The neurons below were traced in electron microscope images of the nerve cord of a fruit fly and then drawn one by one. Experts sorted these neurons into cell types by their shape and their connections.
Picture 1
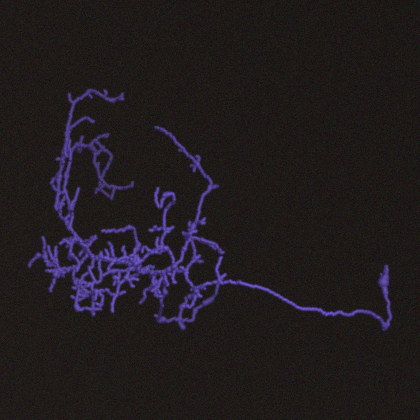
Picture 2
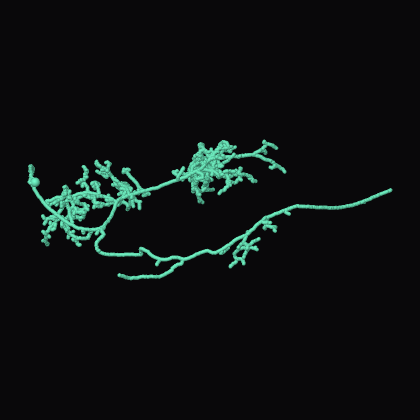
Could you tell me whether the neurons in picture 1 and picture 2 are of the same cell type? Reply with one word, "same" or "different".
different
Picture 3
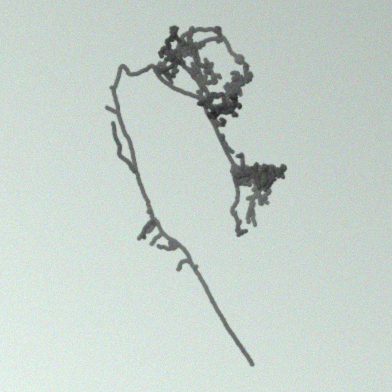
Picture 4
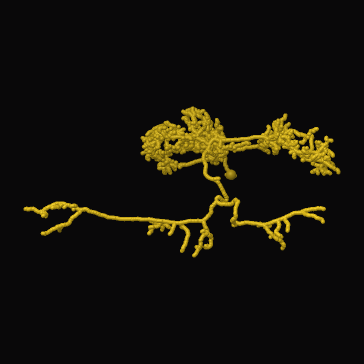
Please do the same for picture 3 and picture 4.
different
